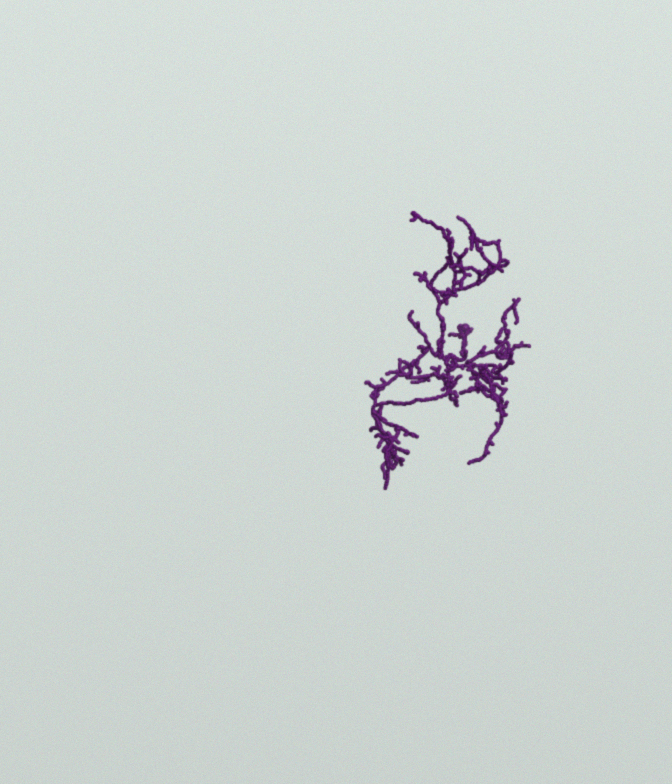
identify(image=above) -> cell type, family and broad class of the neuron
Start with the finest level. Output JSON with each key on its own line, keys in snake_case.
{
 "cell_type": "VES203m",
 "family": "hemilineage SMPpv2_ventral",
 "broad_class": "central-brain intrinsic neuron"
}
